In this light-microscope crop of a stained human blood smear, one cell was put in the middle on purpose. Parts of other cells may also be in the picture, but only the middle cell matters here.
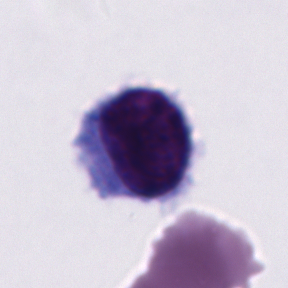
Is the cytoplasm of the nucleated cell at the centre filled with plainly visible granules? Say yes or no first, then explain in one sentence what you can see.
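No. No distinct granules are seen in the cytoplasm.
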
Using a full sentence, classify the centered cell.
In the crop, the cell of interest at the centre is a hairy cell.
